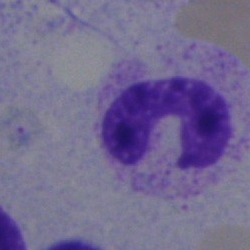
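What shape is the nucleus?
A horseshoe, open side facing downward.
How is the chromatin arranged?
Clumped, darkest near both ends of the horseshoe.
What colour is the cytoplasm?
Pale lilac, not blue.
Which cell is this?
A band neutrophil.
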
